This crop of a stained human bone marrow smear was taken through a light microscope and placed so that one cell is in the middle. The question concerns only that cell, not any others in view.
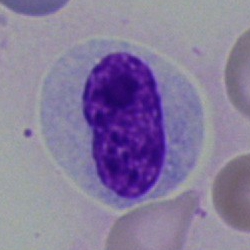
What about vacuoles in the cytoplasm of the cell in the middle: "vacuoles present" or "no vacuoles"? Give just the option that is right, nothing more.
No vacuoles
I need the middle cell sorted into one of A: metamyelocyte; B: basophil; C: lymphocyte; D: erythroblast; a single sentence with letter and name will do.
The best answer is option A, since the cell in the middle is a metamyelocyte.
